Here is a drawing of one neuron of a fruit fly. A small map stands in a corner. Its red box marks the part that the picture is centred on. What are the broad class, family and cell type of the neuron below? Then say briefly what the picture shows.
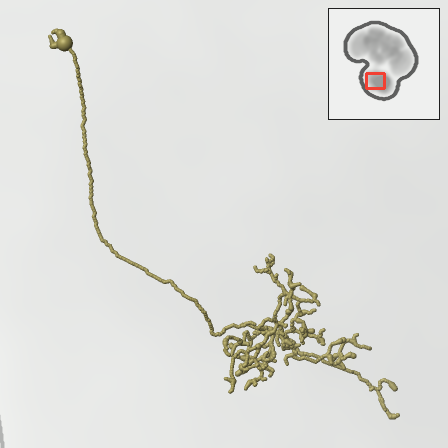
This is a nerve-cord intrinsic neuron. Its family is hemilineage 09A. The cell type is IN09A044. The cell body is at the upper left of the picture. Dozens of branch ends can be seen.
